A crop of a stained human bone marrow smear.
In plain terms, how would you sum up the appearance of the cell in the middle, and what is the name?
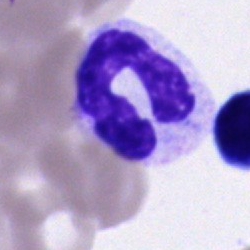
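Look first at the nucleus: it is one curved band bent into a horseshoe, not split into separate lobes. Its two ends come close together toward the lower right. Pale lilac cytoplasm fills the space inside the curve. The granules in it are only fine and faint; there are no large coloured ones. This cell is a band neutrophil.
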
